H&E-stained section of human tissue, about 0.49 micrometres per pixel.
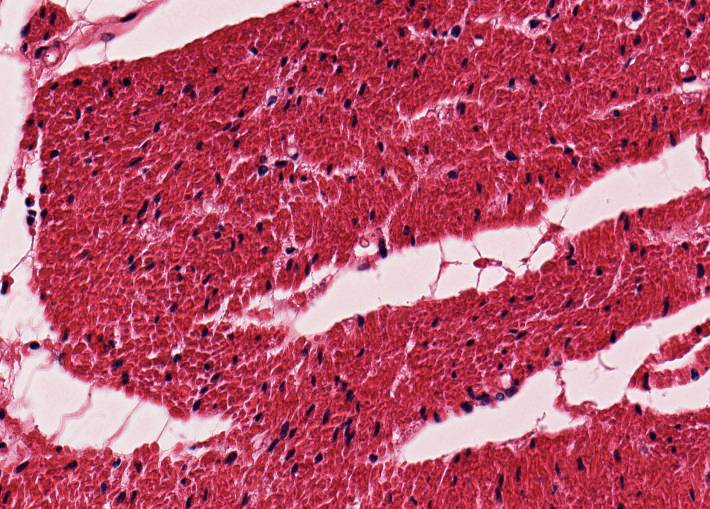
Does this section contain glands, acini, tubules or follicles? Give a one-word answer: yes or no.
No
